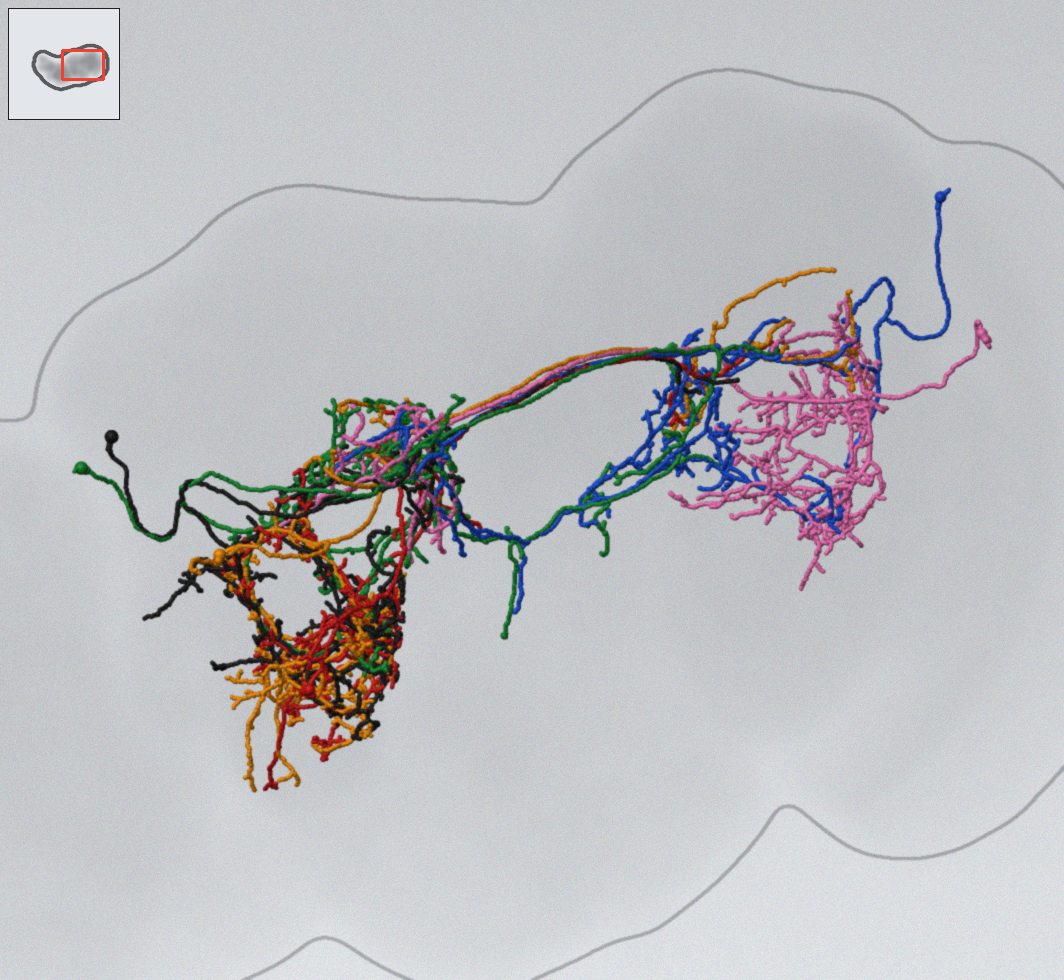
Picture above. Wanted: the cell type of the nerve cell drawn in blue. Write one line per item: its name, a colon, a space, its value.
cell type: ICL008m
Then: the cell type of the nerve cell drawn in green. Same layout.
cell type: AVLP760m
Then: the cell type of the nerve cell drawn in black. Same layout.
cell type: AVLP734m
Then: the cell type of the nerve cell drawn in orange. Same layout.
cell type: AVLP731m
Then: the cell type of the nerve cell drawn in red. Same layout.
cell type: aSP10A_b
